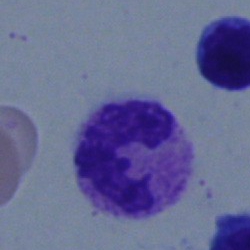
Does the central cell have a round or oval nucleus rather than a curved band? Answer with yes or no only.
No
